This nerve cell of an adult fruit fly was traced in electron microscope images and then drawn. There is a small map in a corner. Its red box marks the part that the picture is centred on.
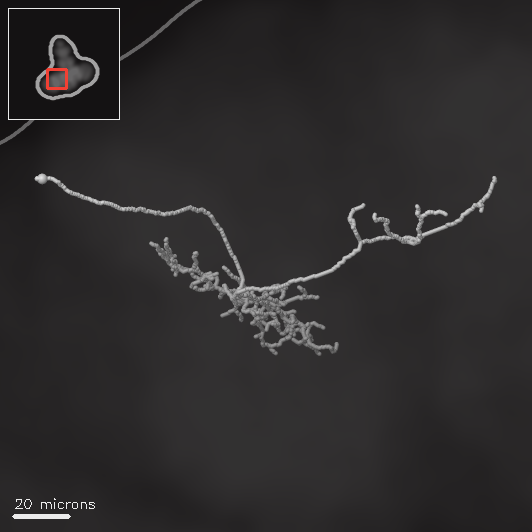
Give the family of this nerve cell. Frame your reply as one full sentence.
In family terms, the nerve cell is hemilineage VPNd1.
